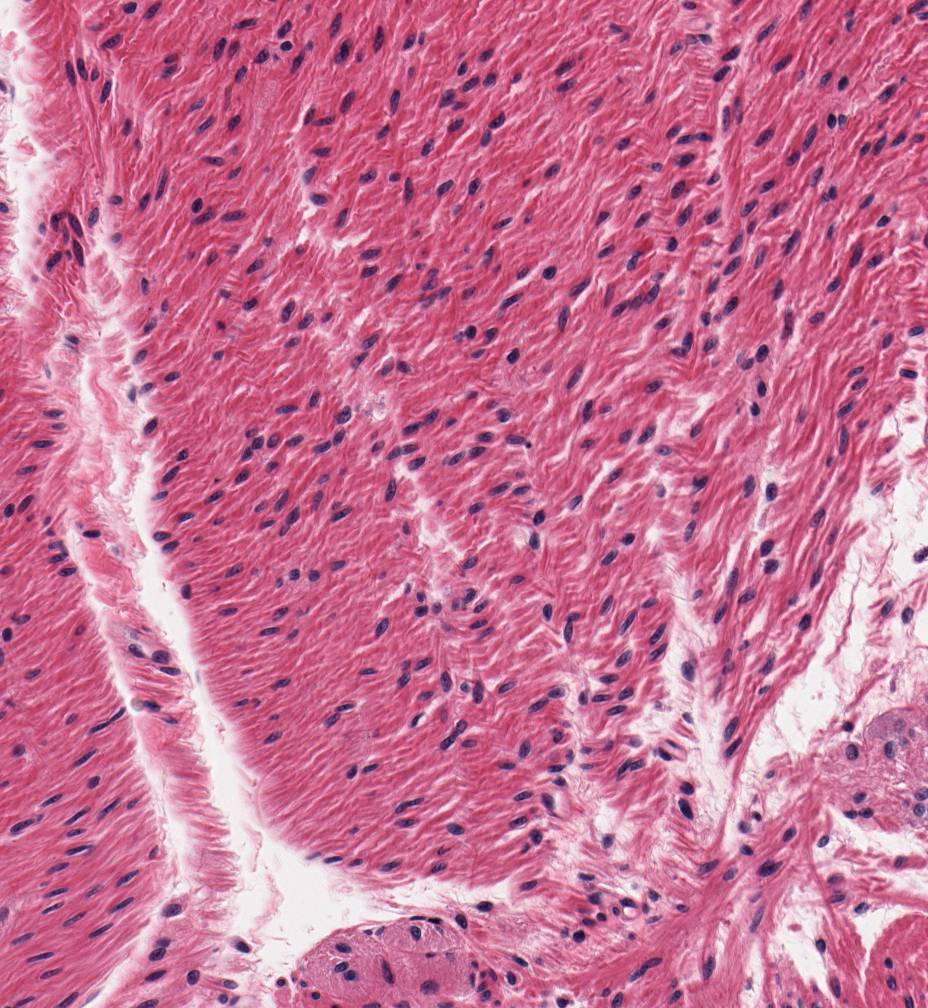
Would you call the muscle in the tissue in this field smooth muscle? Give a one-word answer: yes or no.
Yes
